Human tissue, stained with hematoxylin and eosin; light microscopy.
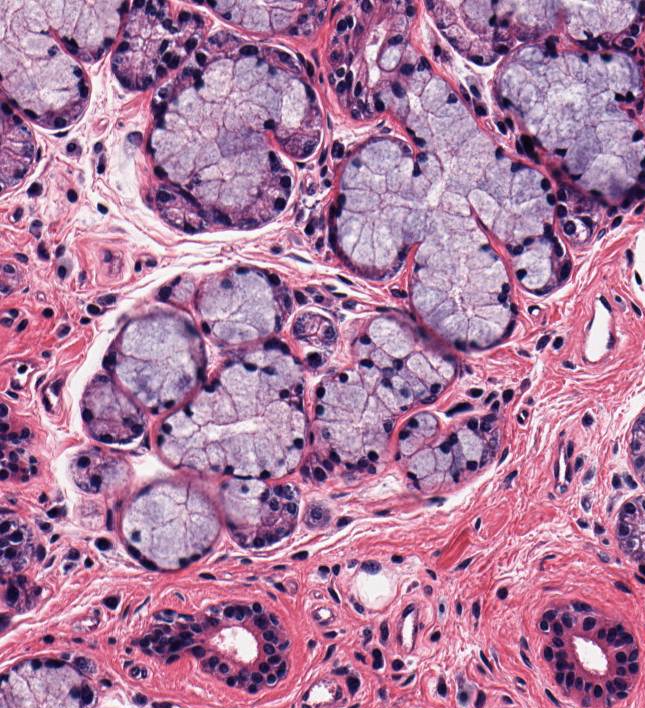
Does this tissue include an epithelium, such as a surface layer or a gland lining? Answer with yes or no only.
Yes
